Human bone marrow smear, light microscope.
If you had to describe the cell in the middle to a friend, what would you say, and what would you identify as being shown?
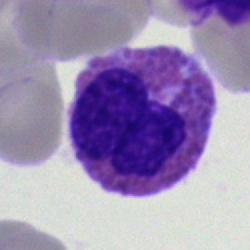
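The outline is roughly round, I'd say, with a slightly uneven edge. The chromatin is dark purple and coarsely clumped. Pinkish-violet cytoplasm is widest at the upper right, and just above the notch between the nuclear lobes there's a small pale area. That's an eosinophil.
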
